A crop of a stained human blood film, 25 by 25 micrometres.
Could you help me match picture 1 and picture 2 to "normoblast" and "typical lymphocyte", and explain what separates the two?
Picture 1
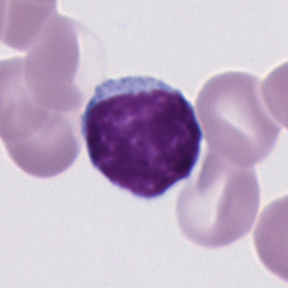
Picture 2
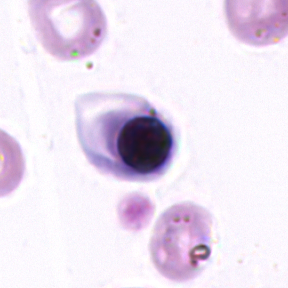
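The typical lymphocyte is in picture 1, and the normoblast is in picture 2. Let's begin with the cytoplasm. In picture 1 there is only a little of it, pale blue, and most of what you can see lies along the upper side of the cell. In picture 2 the cytoplasm is plentiful, takes up more of the cell than the nucleus does, and is a pale greyish lilac with no granules in it.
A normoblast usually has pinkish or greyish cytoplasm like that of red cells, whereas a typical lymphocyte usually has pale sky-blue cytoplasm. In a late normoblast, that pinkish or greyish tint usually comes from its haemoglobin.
Now the nucleus. In picture 1 it is round, about 10 micrometres across, and fills about 80% of a cell that is about 11 micrometres across.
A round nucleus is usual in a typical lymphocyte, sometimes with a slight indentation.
Its chromatin is dense, dark purple and coarsely clumped. In picture 2 the chromatin is very dark and dense, and no pattern can be made out in it.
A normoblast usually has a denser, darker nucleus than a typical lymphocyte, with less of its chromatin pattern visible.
The normoblast measures about 9 by 8 micrometres. Neither nucleus shows any nucleoli, and the lymphocyte's cytoplasm has no vacuoles. Just below the normoblast, not touching it, lies a small round pink body.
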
